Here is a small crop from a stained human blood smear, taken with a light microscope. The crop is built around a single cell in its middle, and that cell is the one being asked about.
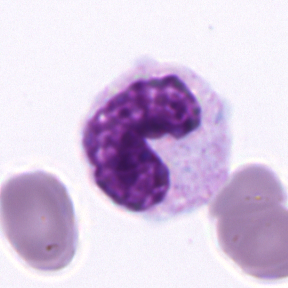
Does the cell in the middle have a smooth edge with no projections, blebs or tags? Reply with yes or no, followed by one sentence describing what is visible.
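Yes. The cell outline is round with a smooth edge.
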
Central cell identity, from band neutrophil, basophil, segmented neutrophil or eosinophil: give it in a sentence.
Whatever else lies nearby, the middle cell is a band neutrophil.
